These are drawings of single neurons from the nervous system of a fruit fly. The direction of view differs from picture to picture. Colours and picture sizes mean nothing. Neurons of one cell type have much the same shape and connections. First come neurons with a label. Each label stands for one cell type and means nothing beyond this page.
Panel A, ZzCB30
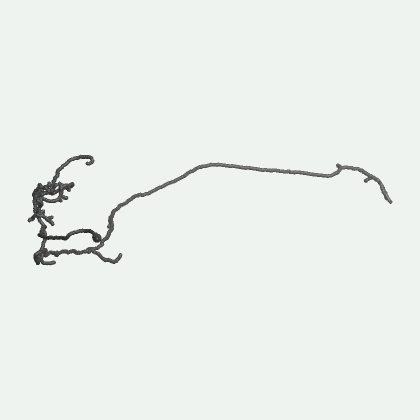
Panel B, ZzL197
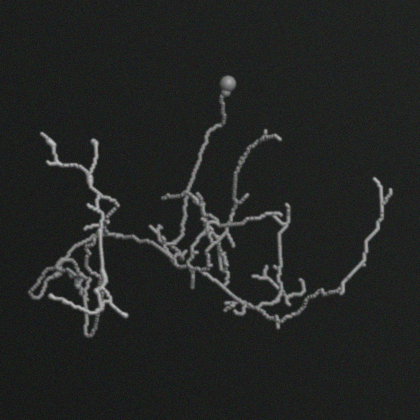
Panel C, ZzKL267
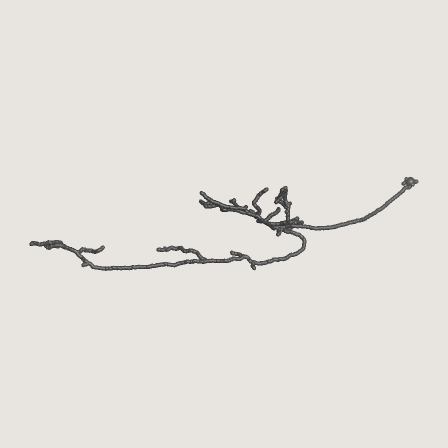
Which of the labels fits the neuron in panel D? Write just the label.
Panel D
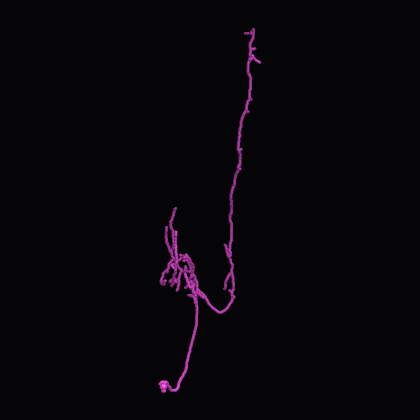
ZzL197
